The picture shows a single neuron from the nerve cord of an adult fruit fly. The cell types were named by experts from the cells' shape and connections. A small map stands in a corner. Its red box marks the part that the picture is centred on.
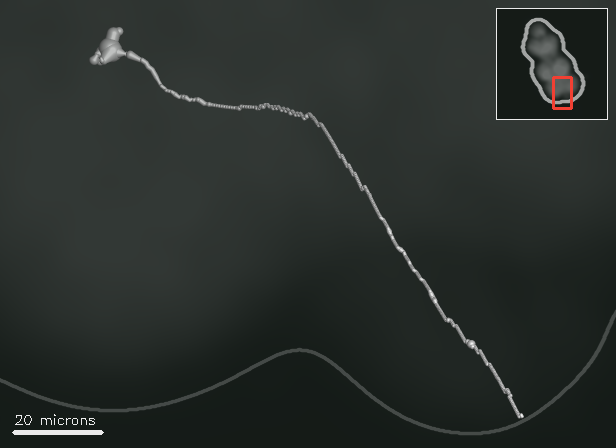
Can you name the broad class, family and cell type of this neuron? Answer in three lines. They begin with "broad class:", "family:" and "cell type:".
broad class: ascending neuron
family: hemilineage 27X
cell type: AN27X021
